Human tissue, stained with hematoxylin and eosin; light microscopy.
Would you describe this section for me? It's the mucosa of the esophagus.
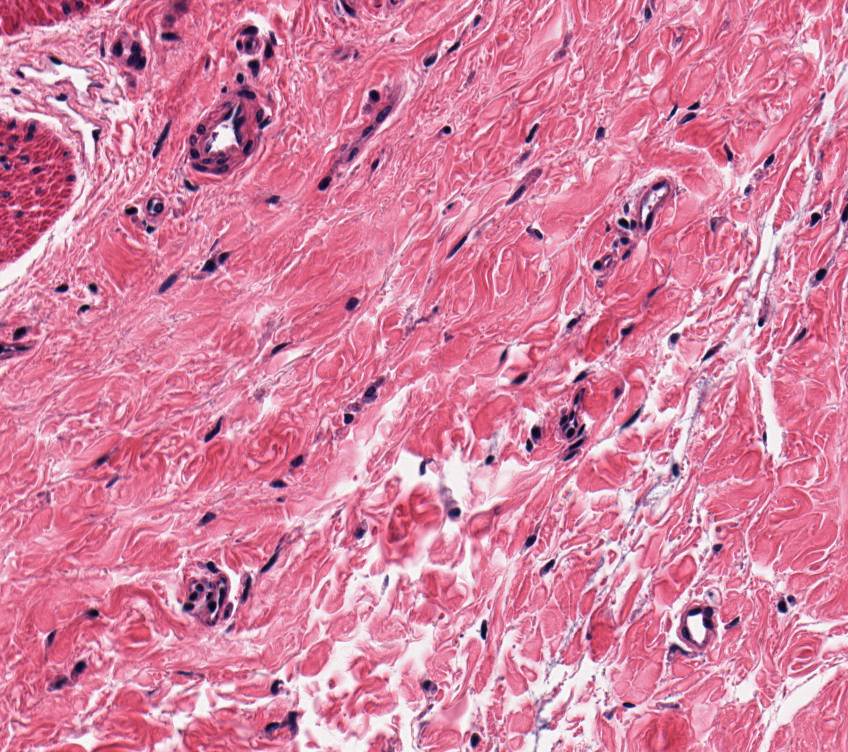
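First, nearly the whole field is filled with dense, pink, wavy collagen bundles running in varied directions. Next, sparse, small, dark, spindle-shaped nuclei lie scattered between bundles. Third, several small narrow-lumened vessels are scattered about, including near the upper left, lower left and lower right. Finally, faint blue-grey wispy material lies between bundles, mainly in the right half.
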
